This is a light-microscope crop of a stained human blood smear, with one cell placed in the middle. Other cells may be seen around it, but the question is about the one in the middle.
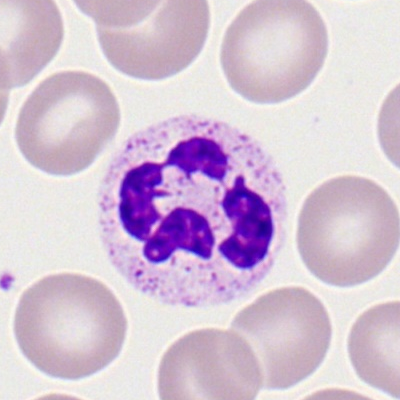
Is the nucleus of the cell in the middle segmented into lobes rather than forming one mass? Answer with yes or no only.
Yes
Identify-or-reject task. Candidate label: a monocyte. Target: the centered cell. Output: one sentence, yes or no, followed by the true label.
No, what lies at the heart of the crop is a segmented neutrophil, not a monocyte.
